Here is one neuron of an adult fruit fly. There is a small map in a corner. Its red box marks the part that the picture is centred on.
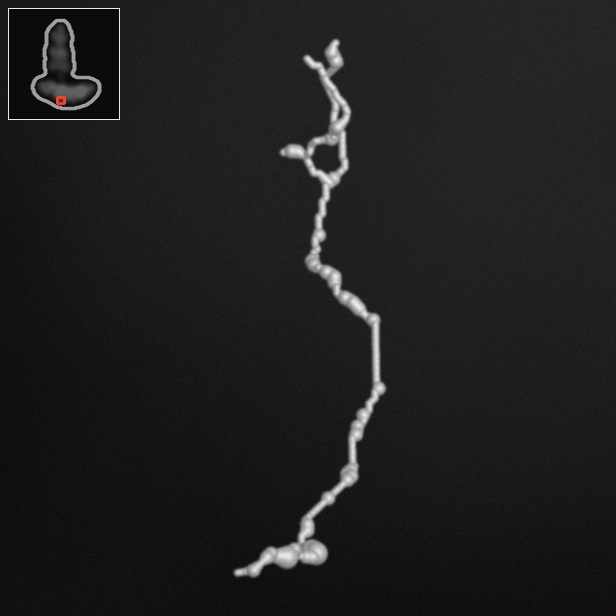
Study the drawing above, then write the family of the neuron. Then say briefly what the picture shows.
Its family is called class olfactory. This is a sensory neuron entering the brain. The drawing shows no cell body. It has a dozen or fewer branch ends.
